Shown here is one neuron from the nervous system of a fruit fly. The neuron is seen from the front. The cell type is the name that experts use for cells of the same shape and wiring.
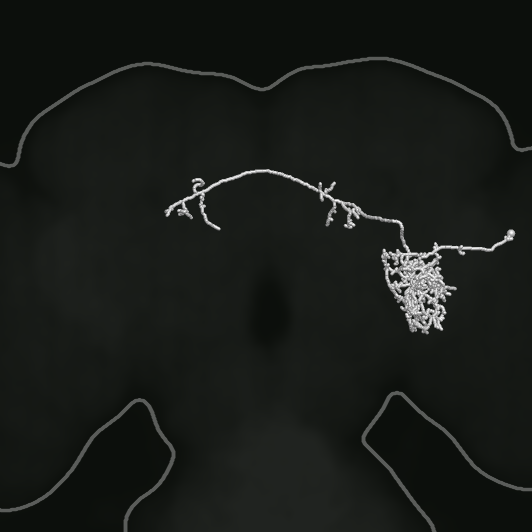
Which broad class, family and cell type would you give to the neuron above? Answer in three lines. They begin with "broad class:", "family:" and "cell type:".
broad class: central-brain intrinsic neuron
family: hemilineage VLPl2_medial
cell type: AVLP192_a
